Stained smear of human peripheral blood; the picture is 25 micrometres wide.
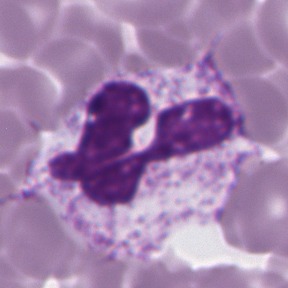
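Segmented neutrophil, the nucleated cell at the centre of this peripheral blood smear. The outline of the segmented neutrophil is irregular, with fine spiky projections along its edge. No nucleoli are seen in the nucleus. Small violet granules are scattered through the cytoplasm, leaving the nucleus uncovered and clearly visible.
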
